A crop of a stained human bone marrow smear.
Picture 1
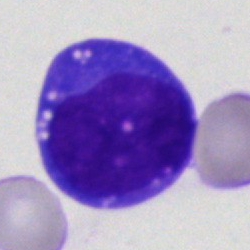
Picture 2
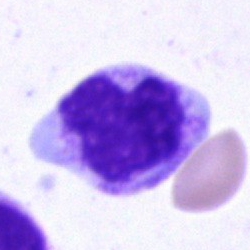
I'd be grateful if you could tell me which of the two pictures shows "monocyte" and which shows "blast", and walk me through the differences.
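Picture 1 shows the blast, and picture 2 shows the monocyte.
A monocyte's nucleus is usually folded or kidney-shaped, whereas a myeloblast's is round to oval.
In picture 2 you can see a notch in the upper edge of the nucleus, which fits that folded, kidney-shaped form.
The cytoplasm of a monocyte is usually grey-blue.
Here the monocyte's cytoplasm is pale blue-grey, with fine purplish granules scattered near the notch, and its nucleus fills most of the cell. Now look at picture 1: the chromatin is finely textured without coarse dark clumps, and the cytoplasm is deep blue. That cytoplasm is widest at the upper left of the nucleus, and small clear vacuoles lie along its upper left edge.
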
